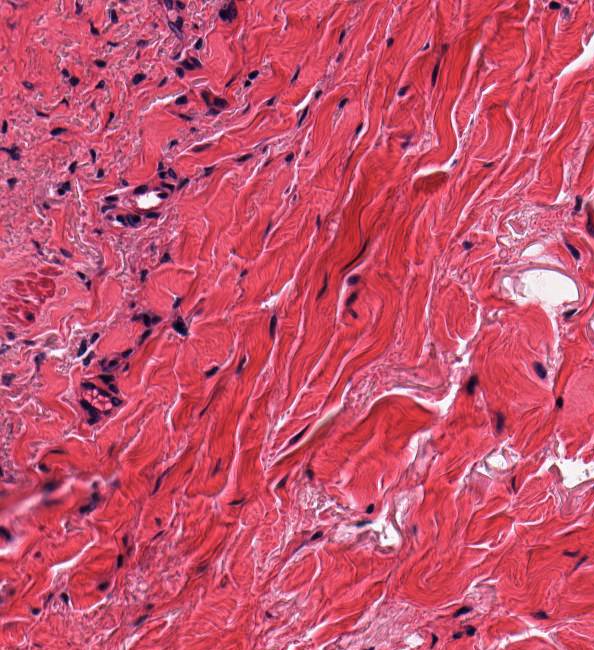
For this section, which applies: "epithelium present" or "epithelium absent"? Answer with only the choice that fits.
Epithelium absent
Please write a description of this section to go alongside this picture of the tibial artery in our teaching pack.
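As to the bundles, thick, deeply eosinophilic collagen occupies most of the field and follows a wavy course. As to the nuclei, those between the bundles are small, dark and spindle-shaped. As to regional difference, the upper left has looser, finer fibres and more nuclei.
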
